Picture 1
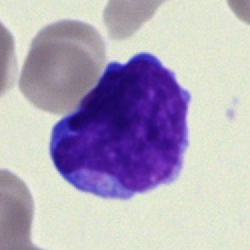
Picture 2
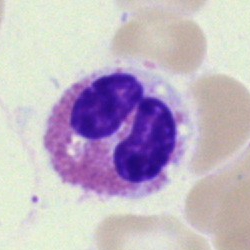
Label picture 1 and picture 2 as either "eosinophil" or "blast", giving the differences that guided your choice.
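The blast is in picture 1; the eosinophil is in picture 2. In picture 1 the outline is irregular and angular, not round, and small rounded bumps project from the right edge. The nucleus takes up most of this cell, leaving a narrow rim of deep blue cytoplasm that is widest at the lower left. No granules are visible in that cytoplasm.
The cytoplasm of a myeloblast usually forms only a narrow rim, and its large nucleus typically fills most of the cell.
The eosinophil in picture 2 has dark purple, densely condensed chromatin.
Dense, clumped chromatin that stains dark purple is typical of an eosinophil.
A few small clear spots lie in its cytoplasm beside the nucleus. Pale red cells without nuclei lie close along its right side.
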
